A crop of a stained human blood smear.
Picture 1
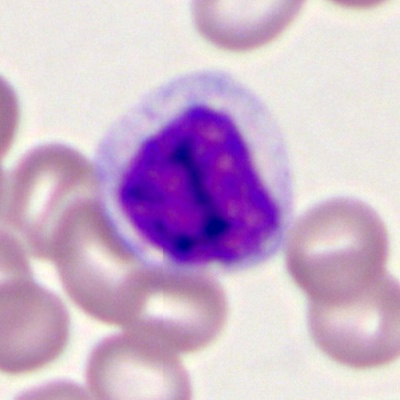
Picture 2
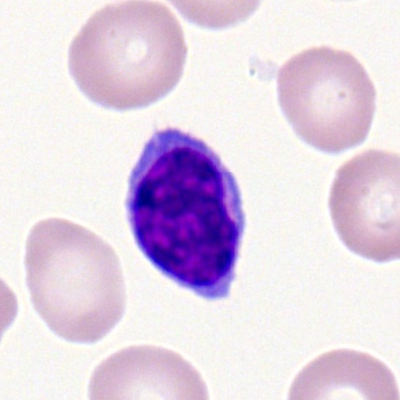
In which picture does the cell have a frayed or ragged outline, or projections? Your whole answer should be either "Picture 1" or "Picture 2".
Picture 2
